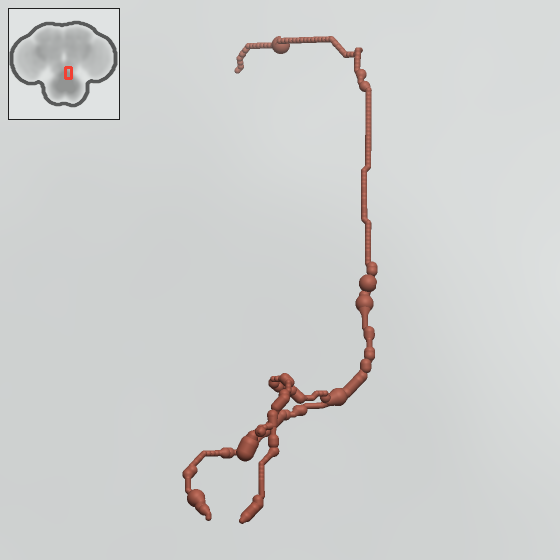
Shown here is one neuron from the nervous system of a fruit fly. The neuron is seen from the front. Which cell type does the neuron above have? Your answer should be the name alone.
SNxx03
